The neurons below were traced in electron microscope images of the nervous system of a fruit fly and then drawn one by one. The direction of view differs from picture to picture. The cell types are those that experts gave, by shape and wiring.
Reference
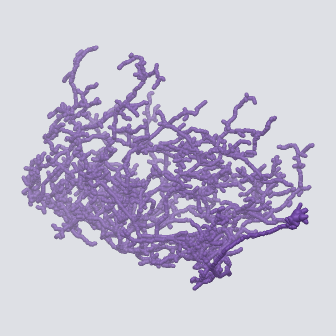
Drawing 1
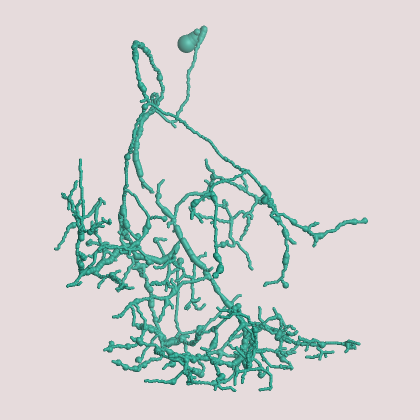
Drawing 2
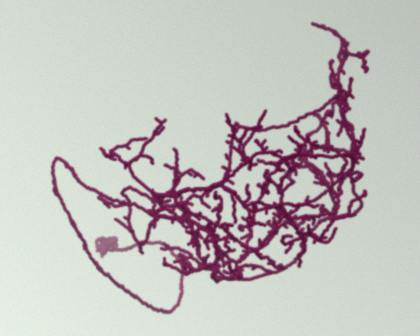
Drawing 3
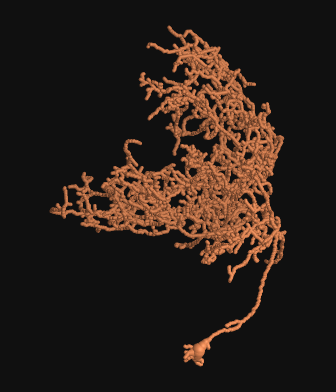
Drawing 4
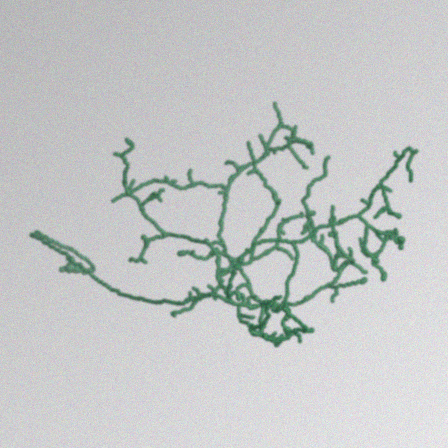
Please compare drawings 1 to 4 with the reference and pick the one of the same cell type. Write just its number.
3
